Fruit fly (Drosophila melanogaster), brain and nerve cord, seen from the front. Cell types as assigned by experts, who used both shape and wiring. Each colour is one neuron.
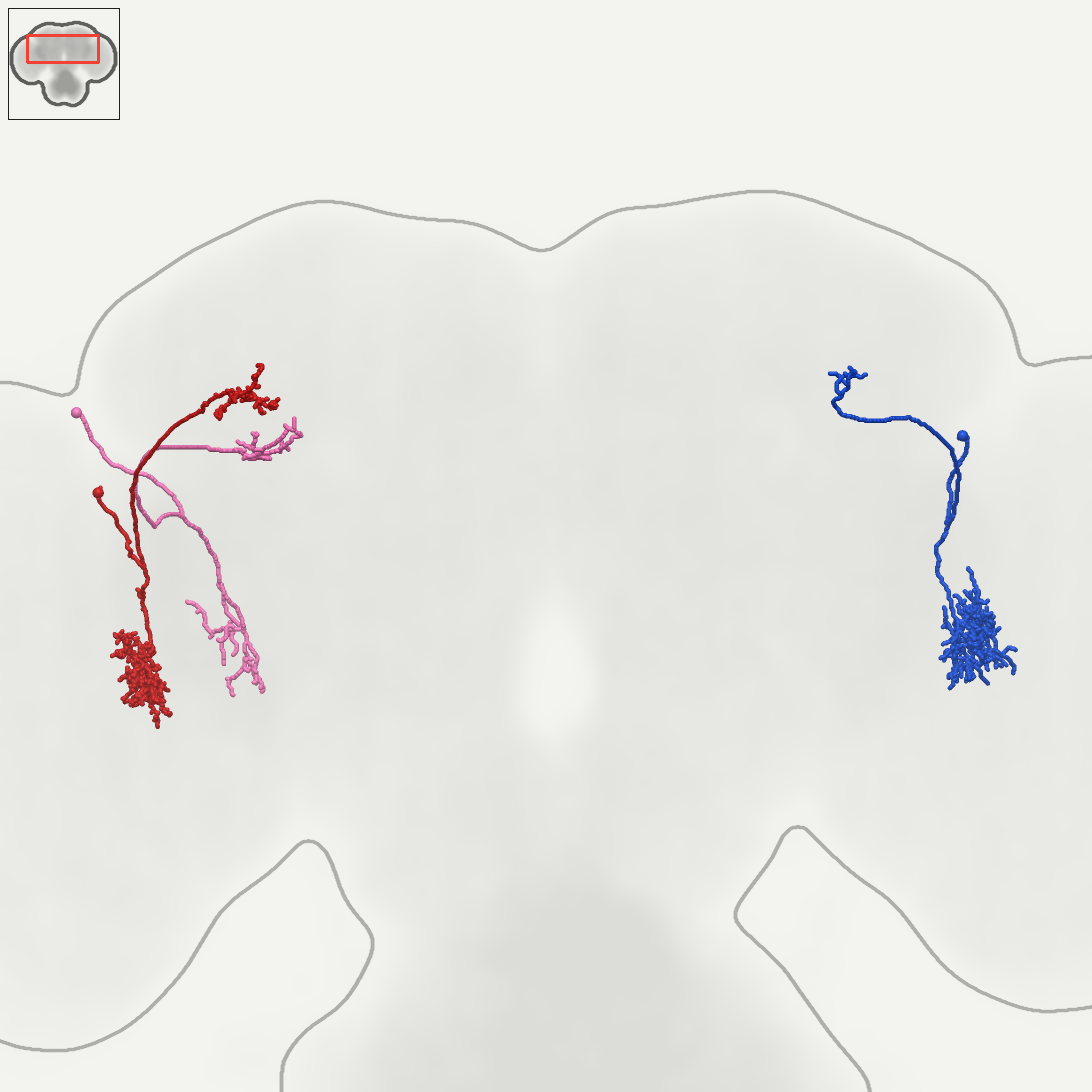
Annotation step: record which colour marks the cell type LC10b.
blue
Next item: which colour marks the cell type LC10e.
red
